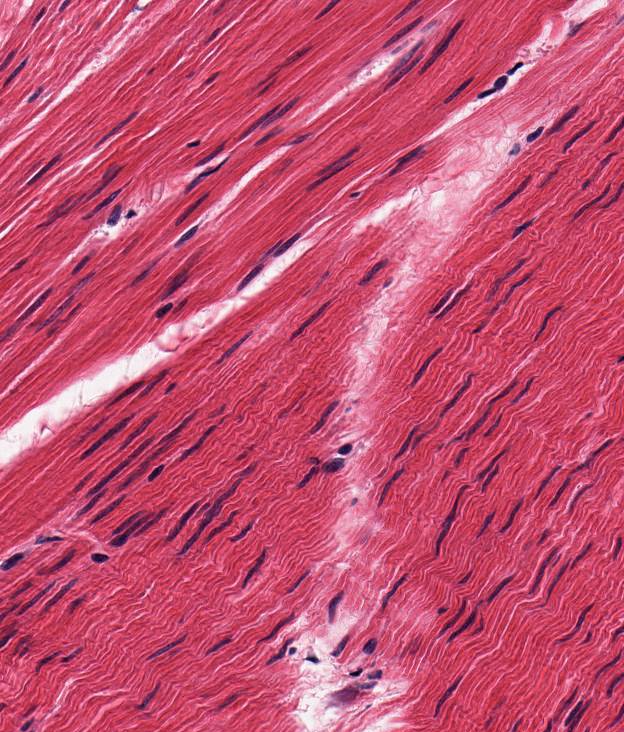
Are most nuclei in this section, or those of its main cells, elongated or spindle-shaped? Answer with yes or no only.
Yes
